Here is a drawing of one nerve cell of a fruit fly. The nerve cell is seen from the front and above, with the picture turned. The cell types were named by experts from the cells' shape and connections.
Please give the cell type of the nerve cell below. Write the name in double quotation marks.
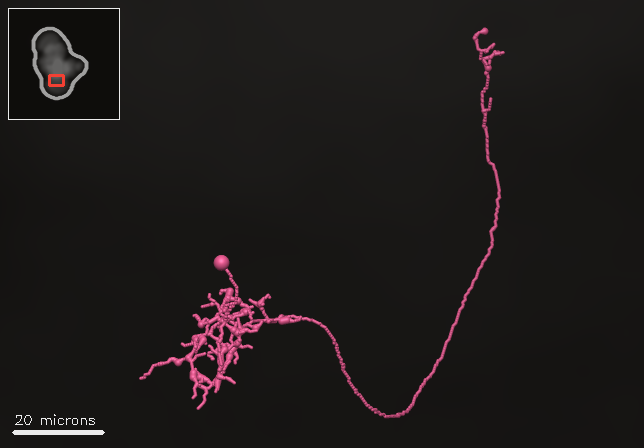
"Tm5c"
